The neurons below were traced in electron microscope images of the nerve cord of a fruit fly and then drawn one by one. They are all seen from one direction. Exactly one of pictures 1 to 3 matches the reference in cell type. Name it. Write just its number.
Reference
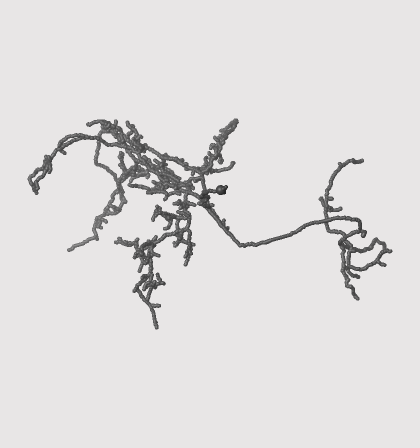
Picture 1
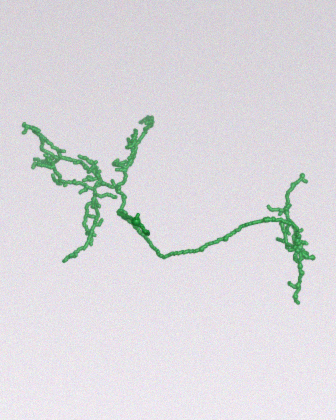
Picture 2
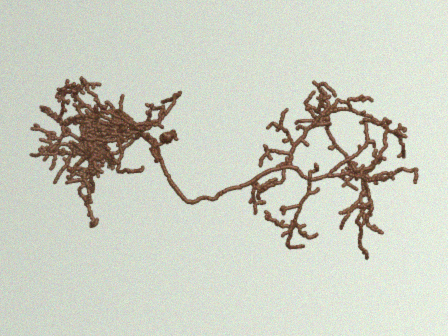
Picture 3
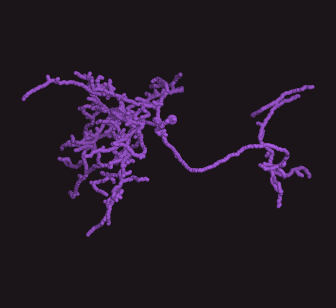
3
